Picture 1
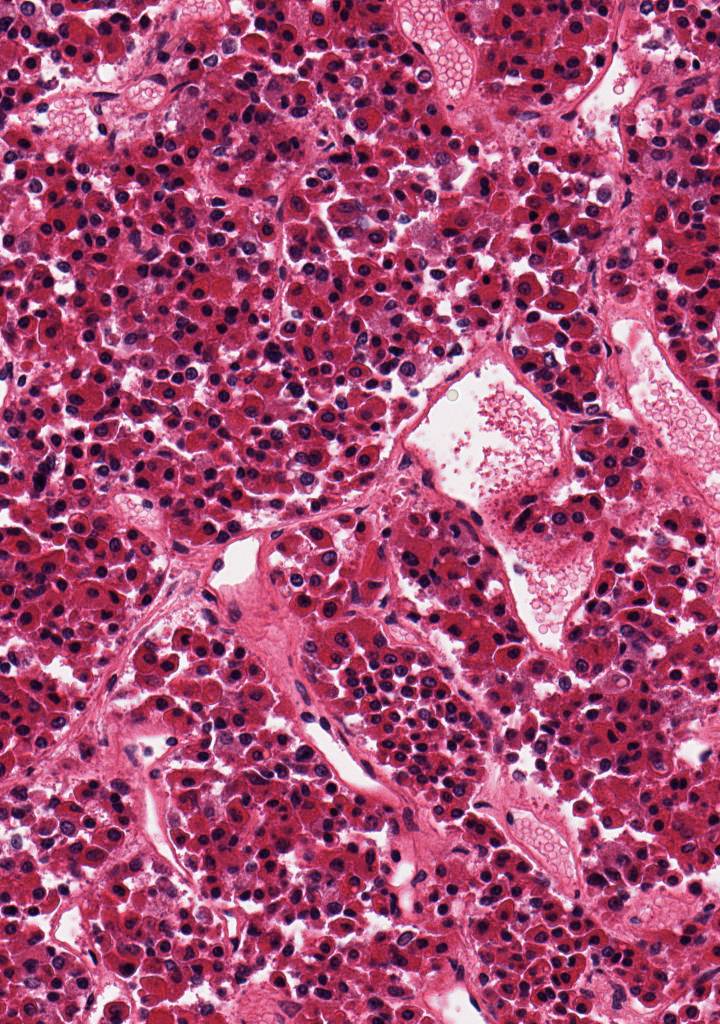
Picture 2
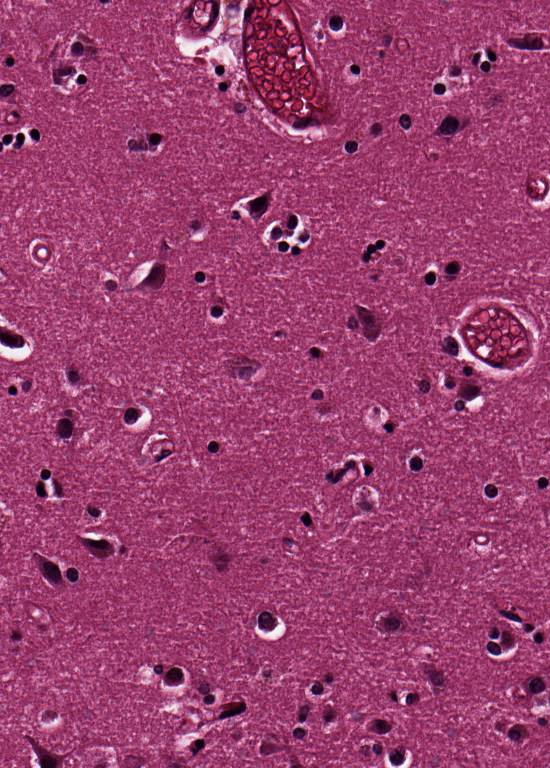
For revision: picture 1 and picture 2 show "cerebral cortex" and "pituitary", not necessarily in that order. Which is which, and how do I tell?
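Of the two, the pituitary is picture 1 and the cerebral cortex is picture 2. In picture 1, cells are arranged in nests and cords divided by thin pink fibrous septa, with scant, delicate stroma between the groups. Most of them have abundant, bright red granular cytoplasm, and a minority scattered among them have paler grey-purple cytoplasm. In picture 2, cells lie singly in a finely granular, evenly pink matrix instead of forming organised units, and no epithelium, glands or cell-lined lumens are present. Most are small, with round, dark, densely stained nuclei and little visible cytoplasm, and neither collagen bundles nor fat cells lie between them.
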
